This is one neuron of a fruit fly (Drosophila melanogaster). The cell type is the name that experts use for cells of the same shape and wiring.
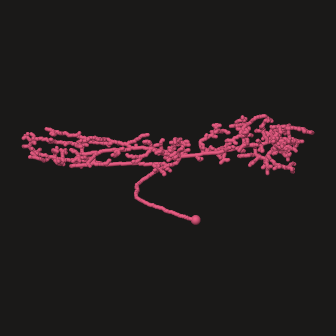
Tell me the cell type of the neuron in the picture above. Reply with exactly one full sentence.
What this neuron is, by cell type, is IN09A024.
